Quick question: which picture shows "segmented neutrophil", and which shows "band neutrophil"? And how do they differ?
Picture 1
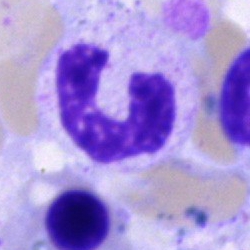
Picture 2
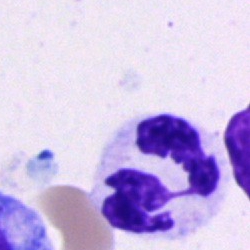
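The band neutrophil is in the first picture, and the segmented neutrophil is in the second. The band neutrophil has a roughly round outline, and its nucleus is bent into a horseshoe that opens upward. A broad band of nuclear material, not thin threads, joins the arms of this horseshoe.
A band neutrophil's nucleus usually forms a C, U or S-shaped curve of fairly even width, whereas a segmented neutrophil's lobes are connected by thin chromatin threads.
Its chromatin is dark purple and clumped, with scattered paler patches, and its plentiful pale lilac cytoplasm shows no vacuoles.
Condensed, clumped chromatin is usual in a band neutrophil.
In the segmented neutrophil, the chromatin is dense and dark purple with coarse clumps, and no nucleoli are visible. Its outline is roughly round with a faint, soft edge, and a pale unnucleated red cell lies against its lower left.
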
